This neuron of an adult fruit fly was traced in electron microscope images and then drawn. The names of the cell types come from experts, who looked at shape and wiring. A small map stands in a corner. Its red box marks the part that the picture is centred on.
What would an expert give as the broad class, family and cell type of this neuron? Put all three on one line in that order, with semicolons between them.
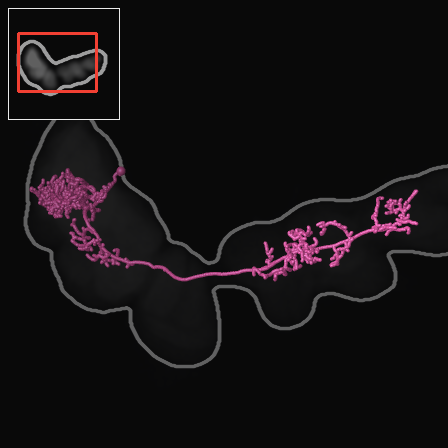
descending neuron; DNpe; DNpe056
